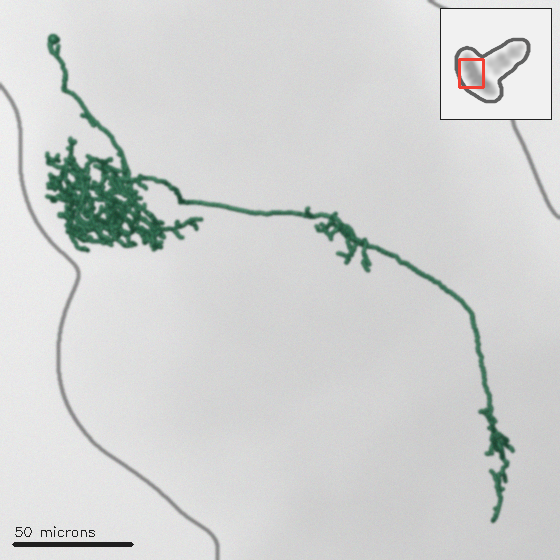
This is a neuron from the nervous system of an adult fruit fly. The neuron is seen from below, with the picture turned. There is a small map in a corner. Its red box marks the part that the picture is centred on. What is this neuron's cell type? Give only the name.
AVLP192_a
